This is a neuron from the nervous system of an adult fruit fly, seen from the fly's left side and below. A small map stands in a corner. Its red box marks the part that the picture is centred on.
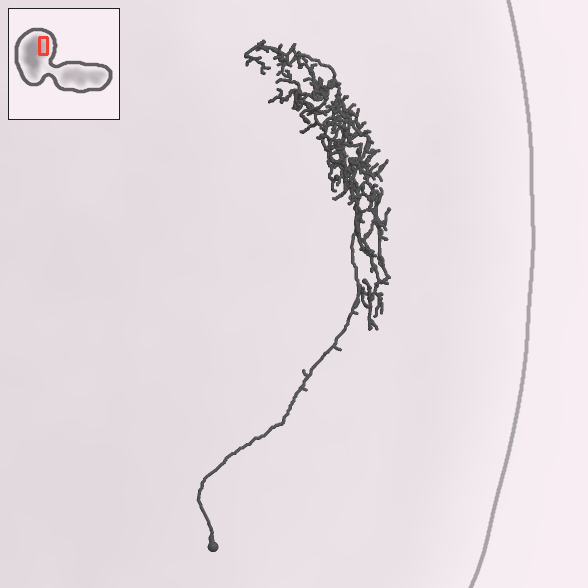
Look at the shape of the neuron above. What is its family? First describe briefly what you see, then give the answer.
Dozens of branch ends can be seen. As drawn here it is more than twice as tall as it is wide. It is an optic-lobe intrinsic neuron. The family is Li.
